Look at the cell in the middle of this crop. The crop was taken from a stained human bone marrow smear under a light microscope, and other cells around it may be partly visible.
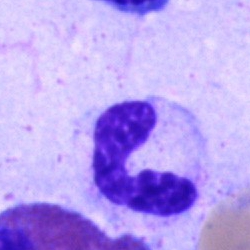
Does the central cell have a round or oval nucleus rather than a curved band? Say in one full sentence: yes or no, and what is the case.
No, instead of a compact mass, the nucleus forms a curved band without separate lobes.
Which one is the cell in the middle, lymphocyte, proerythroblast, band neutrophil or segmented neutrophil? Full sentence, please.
In the centre of this crop there is a band neutrophil.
